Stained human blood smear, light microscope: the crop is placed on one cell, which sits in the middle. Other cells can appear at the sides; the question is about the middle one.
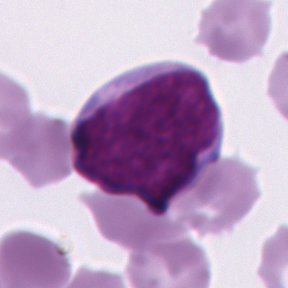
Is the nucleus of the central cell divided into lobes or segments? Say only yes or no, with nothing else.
No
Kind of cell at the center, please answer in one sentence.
The middle position in this crop is taken by a myeloblast.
